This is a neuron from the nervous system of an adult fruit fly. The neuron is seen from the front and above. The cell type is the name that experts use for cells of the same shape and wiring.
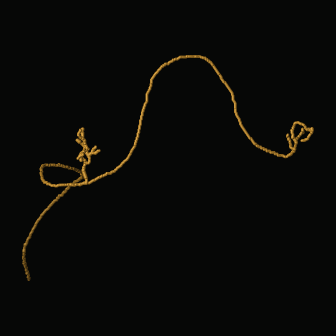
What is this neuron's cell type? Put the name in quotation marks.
"ORN_VC1"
